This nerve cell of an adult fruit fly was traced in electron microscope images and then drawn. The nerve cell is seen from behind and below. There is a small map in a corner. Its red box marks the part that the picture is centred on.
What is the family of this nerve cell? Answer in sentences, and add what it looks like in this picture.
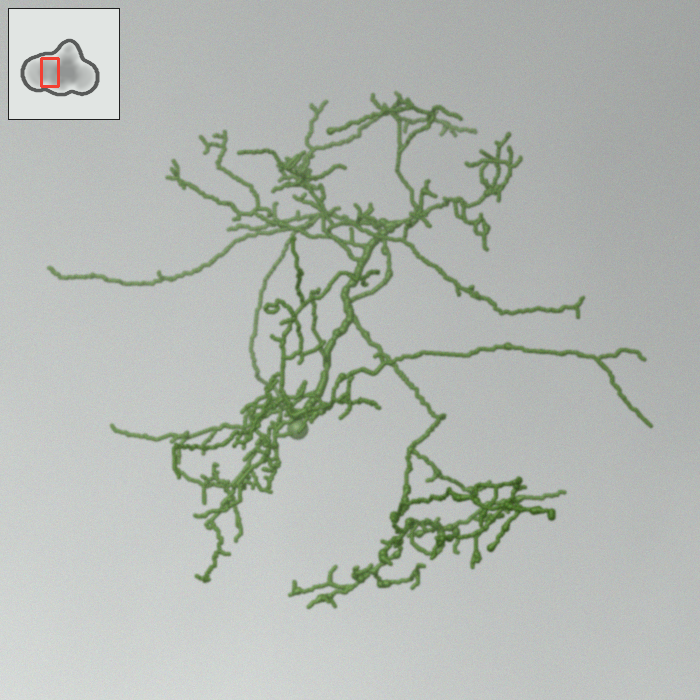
The family is hemilineage CREa2_ventral. Its broad class is central-brain intrinsic neuron. The cell body is in the middle of the picture. In this view it is about as wide as it is tall.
